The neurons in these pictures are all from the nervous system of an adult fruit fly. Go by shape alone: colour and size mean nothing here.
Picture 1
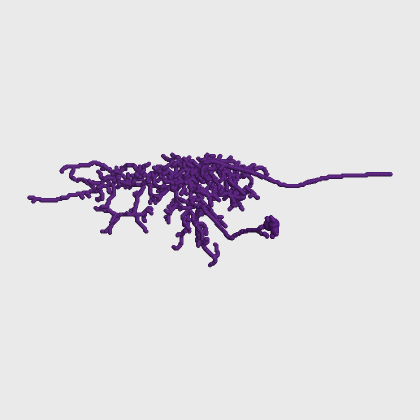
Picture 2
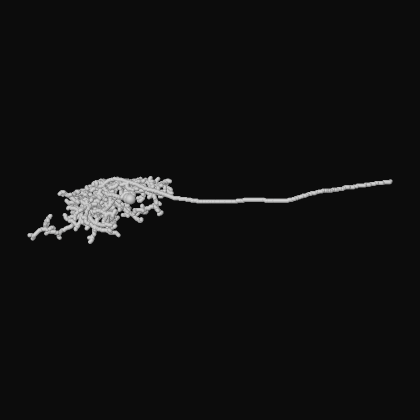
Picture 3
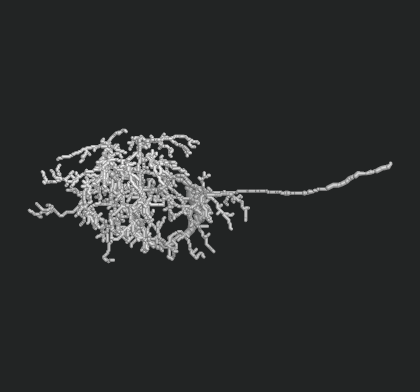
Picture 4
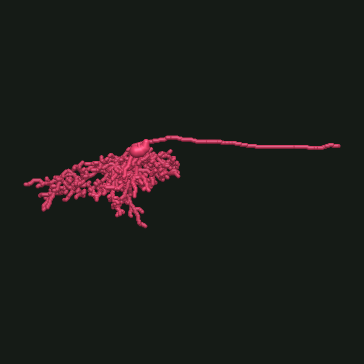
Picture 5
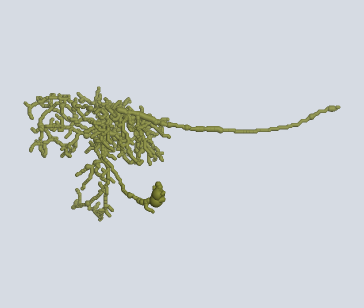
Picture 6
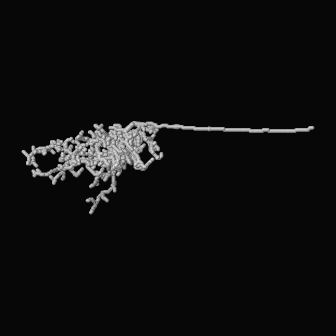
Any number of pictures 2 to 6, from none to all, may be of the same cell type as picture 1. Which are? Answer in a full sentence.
Picture 2, picture 4, picture 5 and picture 6 are of the same cell type.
